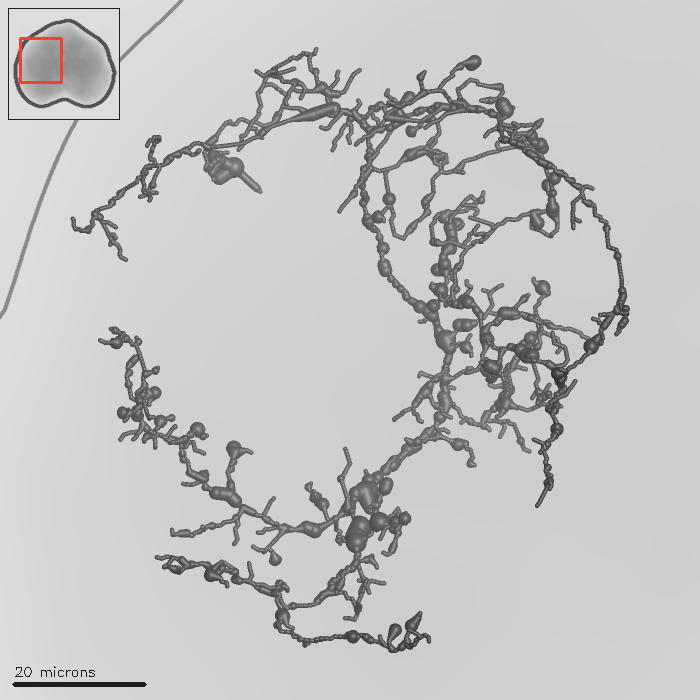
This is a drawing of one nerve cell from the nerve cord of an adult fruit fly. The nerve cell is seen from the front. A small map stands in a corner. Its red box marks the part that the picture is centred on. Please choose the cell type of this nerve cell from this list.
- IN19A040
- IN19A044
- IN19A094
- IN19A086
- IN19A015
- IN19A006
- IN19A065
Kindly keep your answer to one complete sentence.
The nerve cell has IN19A044 as its cell type.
